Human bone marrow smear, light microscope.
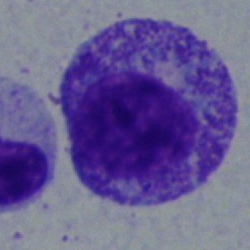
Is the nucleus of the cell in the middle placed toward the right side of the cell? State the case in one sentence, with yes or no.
No, the nucleus is shifted toward the left rather than the right.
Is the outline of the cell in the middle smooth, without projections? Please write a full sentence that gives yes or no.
Yes, what bounds this cell is a smooth, even outline.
